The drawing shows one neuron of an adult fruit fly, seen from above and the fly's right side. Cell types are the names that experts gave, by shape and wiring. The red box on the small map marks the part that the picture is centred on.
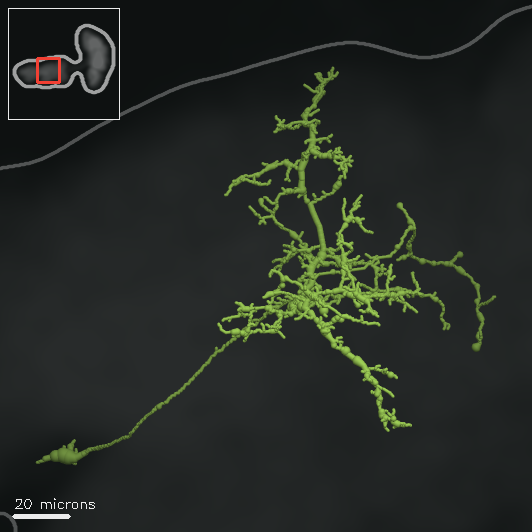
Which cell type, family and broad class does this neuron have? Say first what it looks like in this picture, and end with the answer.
It is in the nerve cord and does not reach the brain. The cell body is at the lower left of the picture. From left to right in the picture it spans about 170 microns. The cell type is vMS12_a. The family is hemilineage 12A. This is a nerve-cord intrinsic neuron.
